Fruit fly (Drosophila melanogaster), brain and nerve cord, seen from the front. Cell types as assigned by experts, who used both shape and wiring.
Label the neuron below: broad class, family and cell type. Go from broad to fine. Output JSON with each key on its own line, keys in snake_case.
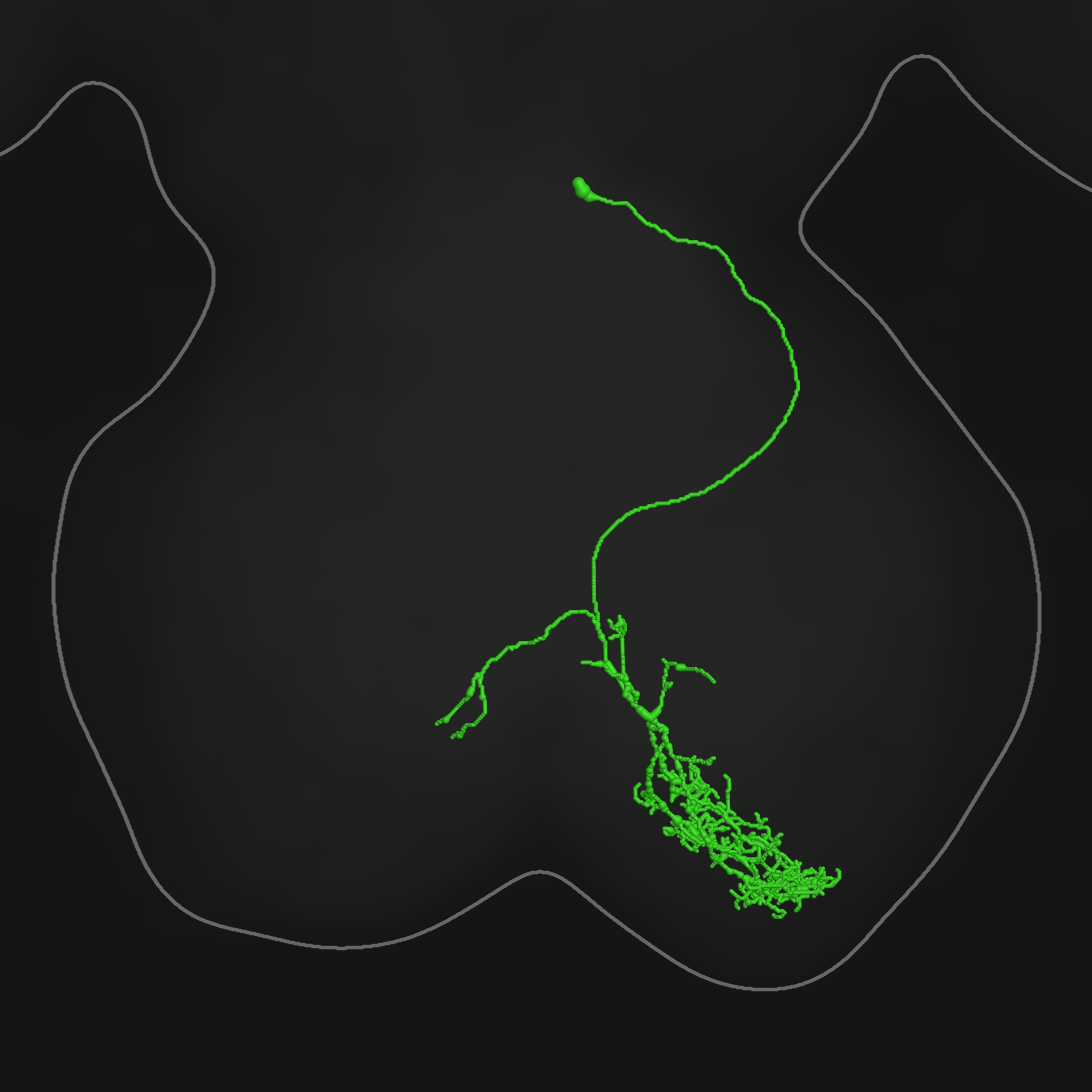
{
 "broad_class": "nerve-cord intrinsic neuron",
 "family": "hemilineage 23B",
 "cell_type": "IN23B031"
}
